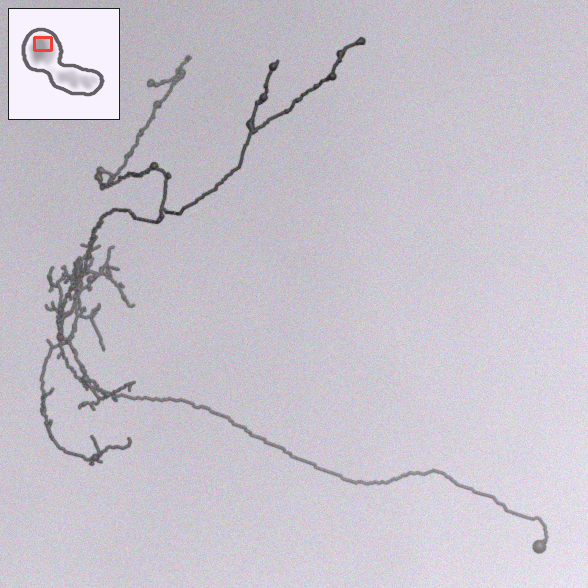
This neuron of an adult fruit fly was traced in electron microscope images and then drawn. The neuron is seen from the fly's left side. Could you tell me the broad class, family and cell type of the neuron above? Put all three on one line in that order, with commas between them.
central-brain intrinsic neuron, class CX, FS3_a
